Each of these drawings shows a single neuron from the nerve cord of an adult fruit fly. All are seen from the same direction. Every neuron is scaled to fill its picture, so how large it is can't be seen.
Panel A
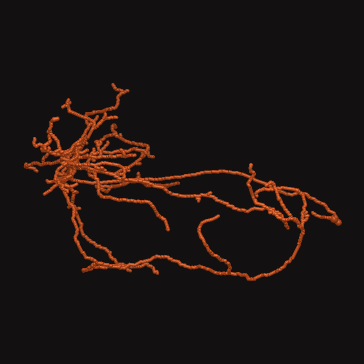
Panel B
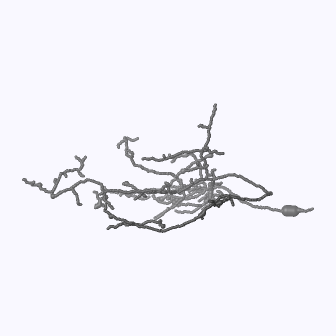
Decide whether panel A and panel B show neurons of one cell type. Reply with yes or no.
no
